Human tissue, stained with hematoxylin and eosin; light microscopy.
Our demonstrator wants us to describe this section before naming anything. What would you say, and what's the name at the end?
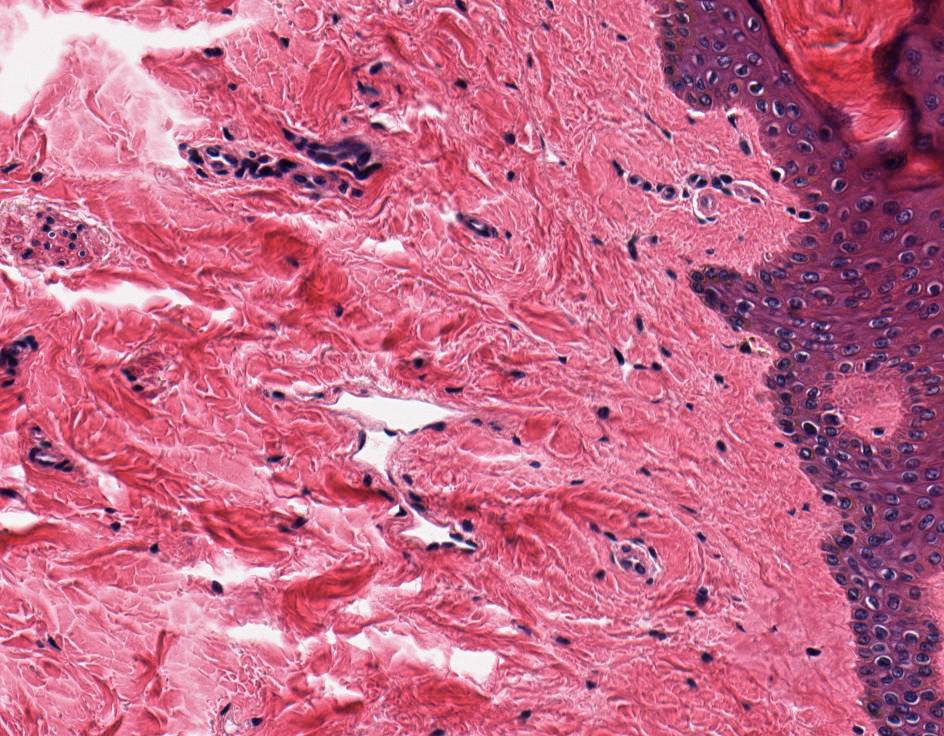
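Stratified squamous epithelium runs down the right edge; collagenous stroma fills the rest. At the upper right corner, compact deep red keratin lies against the epithelium. Sparse, small, dark fibroblast nuclei lie throughout the collagen. In the upper left, small vessels have a few clustered dark round lymphocyte nuclei alongside. This is skin of the suprapubic region.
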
